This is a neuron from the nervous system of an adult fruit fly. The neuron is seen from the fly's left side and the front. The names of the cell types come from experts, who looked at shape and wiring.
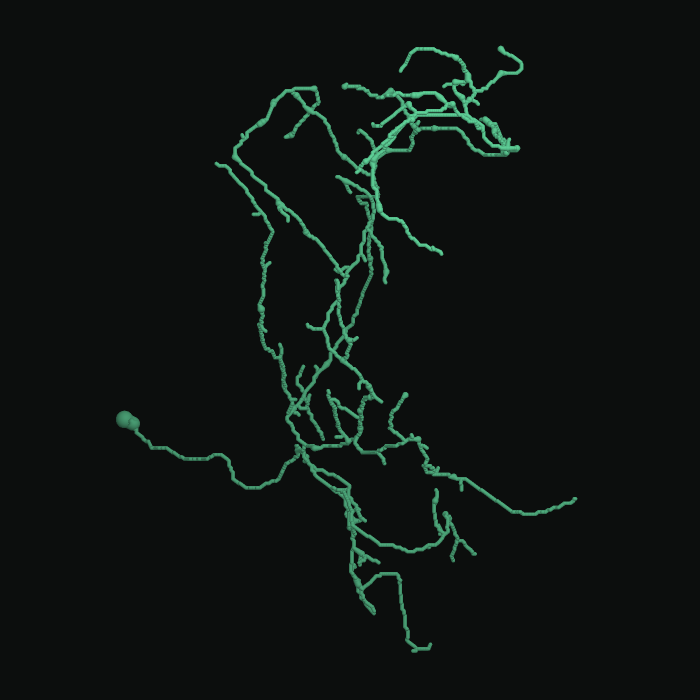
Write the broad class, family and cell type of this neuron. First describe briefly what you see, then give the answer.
The cell body is on the left of the picture. Dozens of branch ends can be seen. This is a central-brain intrinsic neuron. Its family is hemilineage CREl1. It is of cell type CRE068.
